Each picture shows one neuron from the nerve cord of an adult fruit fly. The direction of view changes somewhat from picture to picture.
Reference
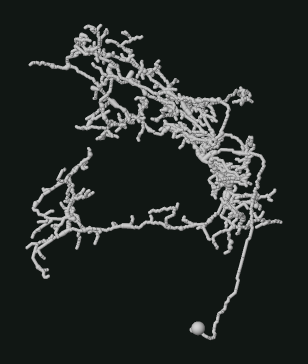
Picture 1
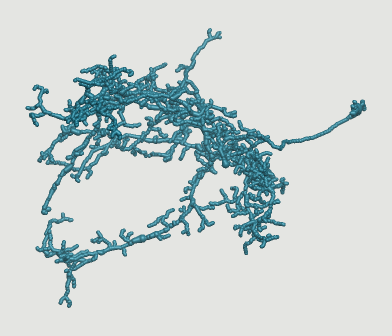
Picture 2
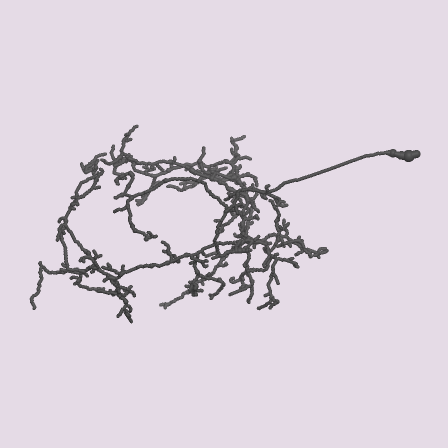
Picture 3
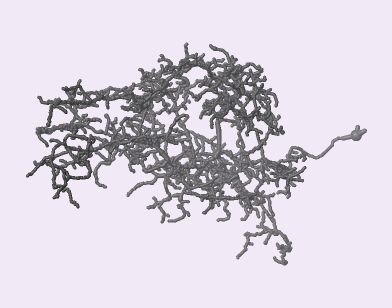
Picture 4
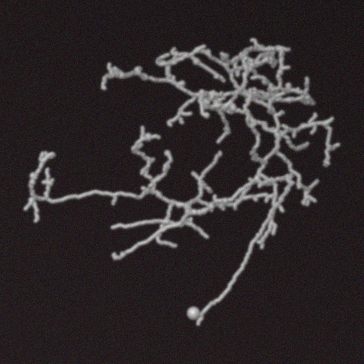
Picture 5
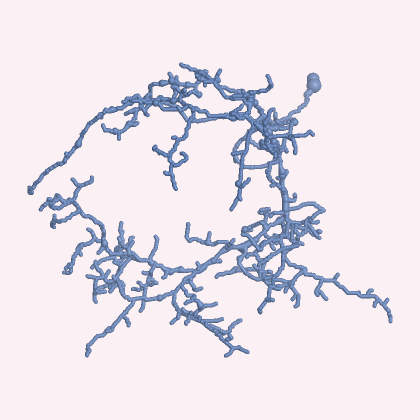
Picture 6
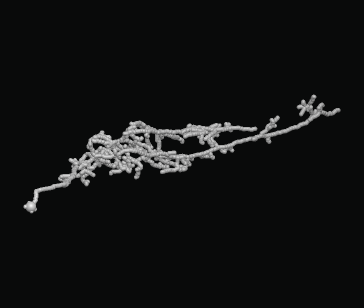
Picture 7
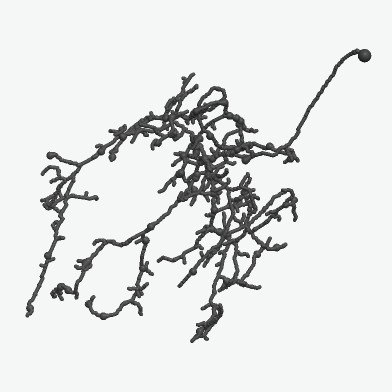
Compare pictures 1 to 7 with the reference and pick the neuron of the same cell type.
1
